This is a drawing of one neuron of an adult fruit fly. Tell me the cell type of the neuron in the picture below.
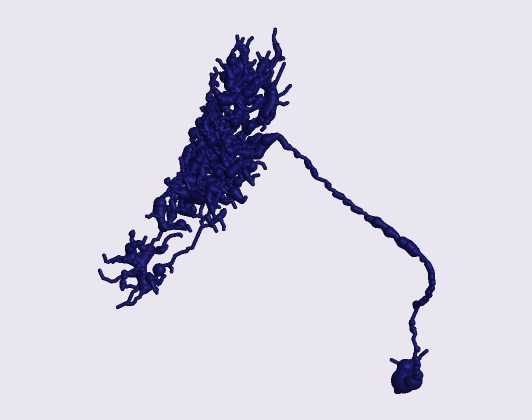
Pm4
